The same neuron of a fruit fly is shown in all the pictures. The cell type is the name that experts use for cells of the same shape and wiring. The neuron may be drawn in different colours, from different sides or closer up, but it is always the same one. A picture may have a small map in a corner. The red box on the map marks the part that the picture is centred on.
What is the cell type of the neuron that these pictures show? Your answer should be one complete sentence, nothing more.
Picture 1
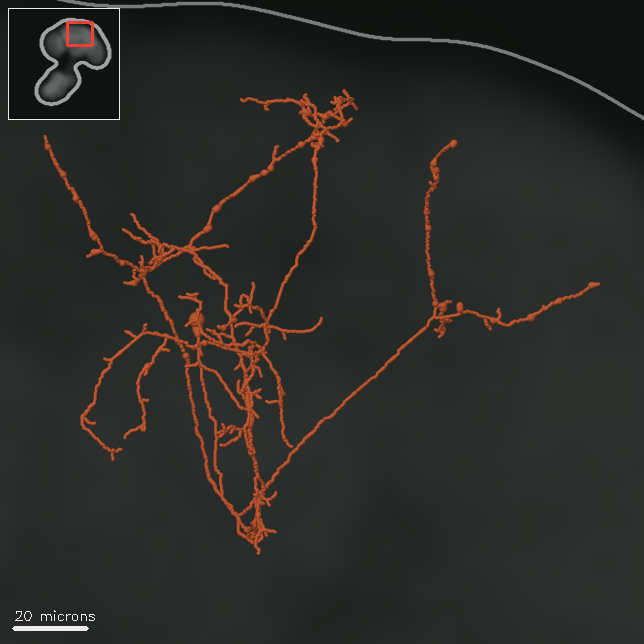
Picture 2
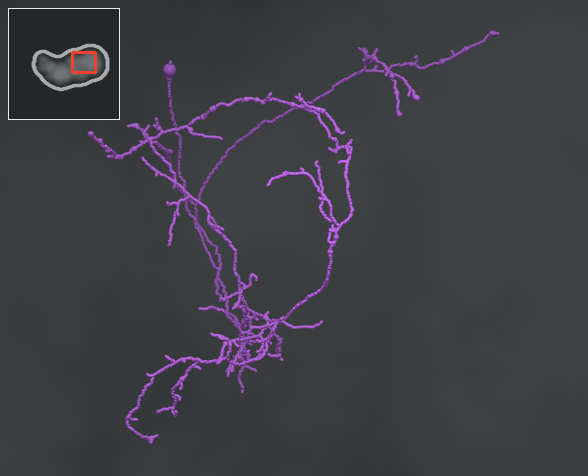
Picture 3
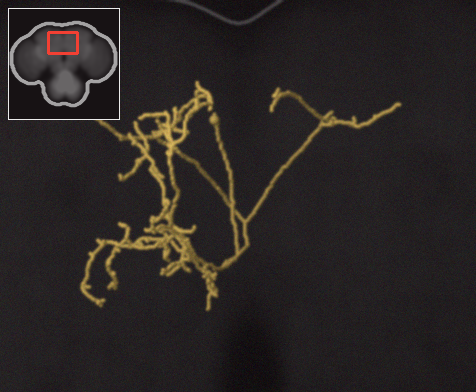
On the level of cell type, this neuron is CRE090.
